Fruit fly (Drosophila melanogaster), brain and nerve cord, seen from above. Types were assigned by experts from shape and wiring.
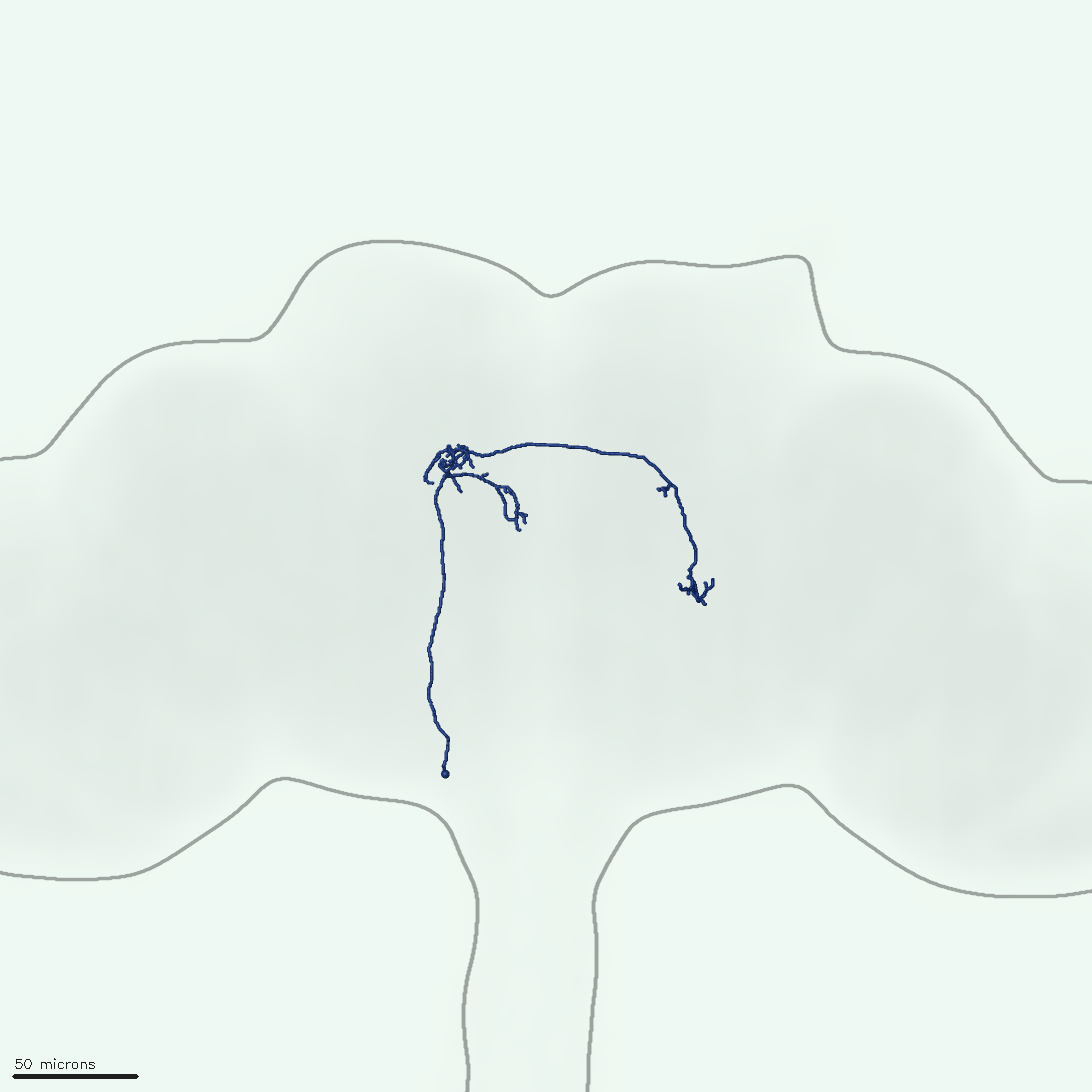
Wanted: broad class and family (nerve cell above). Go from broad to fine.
central-brain intrinsic neuron; class CX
